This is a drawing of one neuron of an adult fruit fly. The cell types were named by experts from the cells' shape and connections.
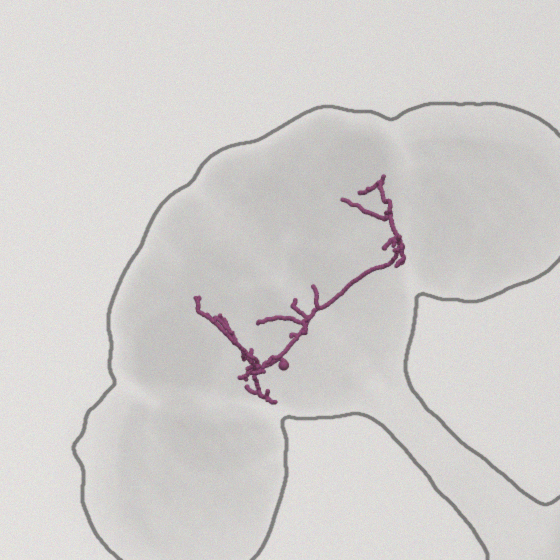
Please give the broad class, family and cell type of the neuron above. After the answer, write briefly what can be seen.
This is a central-brain intrinsic neuron. Its family is hemilineage DM6_ventral. It is of cell type LAL189. It is in the brain and does not reach the nerve cord. As drawn here it is about as wide as it is tall.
